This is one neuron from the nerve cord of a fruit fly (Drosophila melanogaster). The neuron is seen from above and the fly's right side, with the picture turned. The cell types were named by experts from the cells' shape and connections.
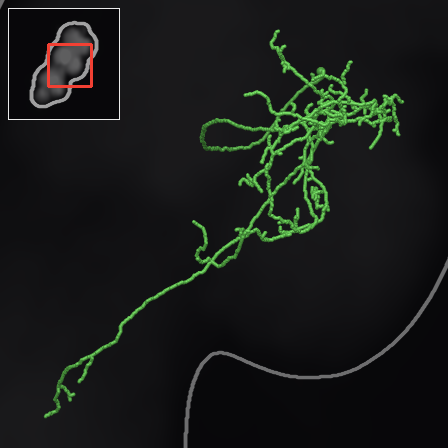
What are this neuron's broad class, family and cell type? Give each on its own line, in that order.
nerve-cord intrinsic neuron
hemilineage 06B
IN06B074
